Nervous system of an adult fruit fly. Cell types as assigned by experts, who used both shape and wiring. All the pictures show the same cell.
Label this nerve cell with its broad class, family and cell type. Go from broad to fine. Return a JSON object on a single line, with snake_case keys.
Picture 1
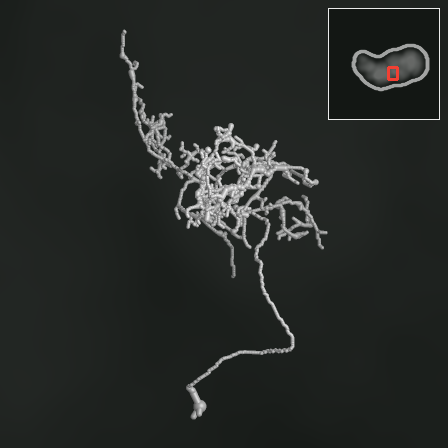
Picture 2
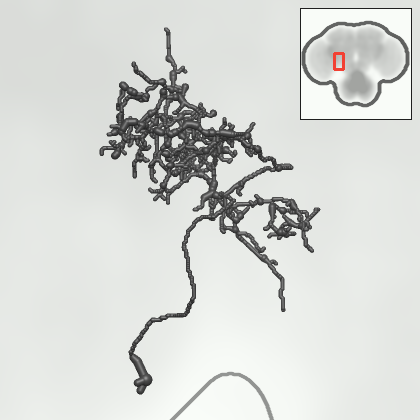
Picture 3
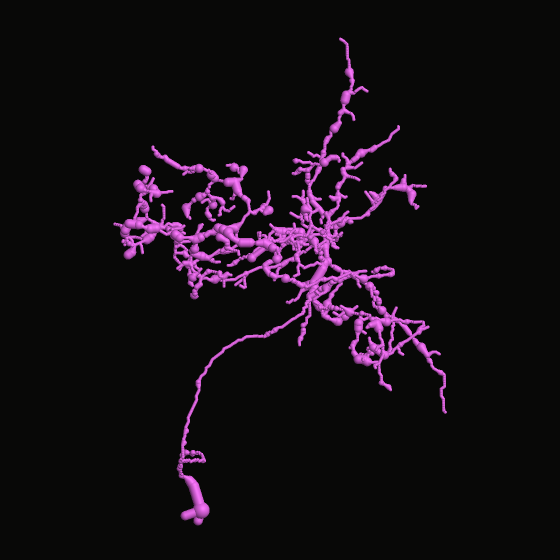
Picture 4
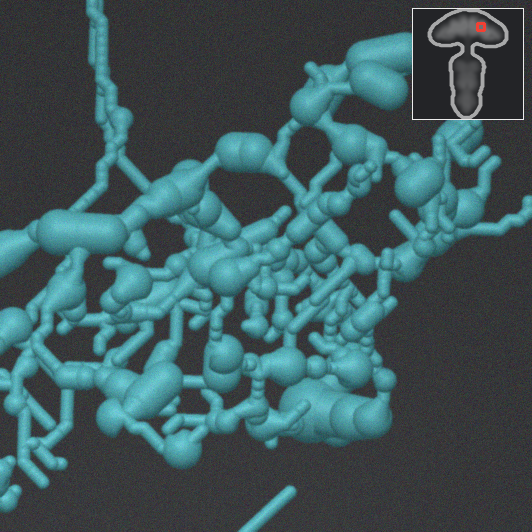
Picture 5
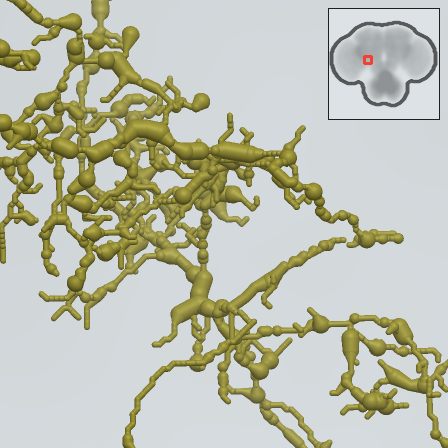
{"broad_class": "central-brain intrinsic neuron", "family": "hemilineage WEDa1", "cell_type": "WED056"}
